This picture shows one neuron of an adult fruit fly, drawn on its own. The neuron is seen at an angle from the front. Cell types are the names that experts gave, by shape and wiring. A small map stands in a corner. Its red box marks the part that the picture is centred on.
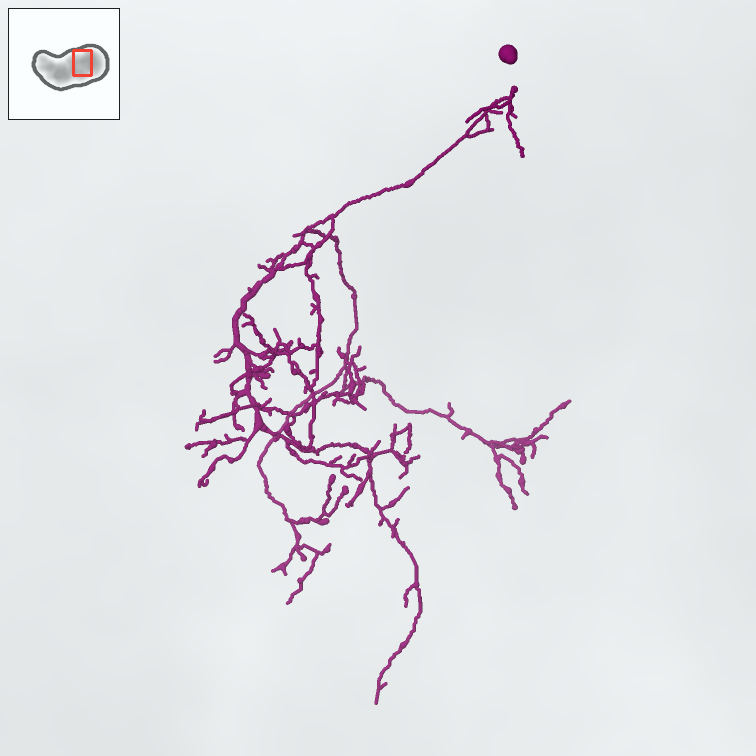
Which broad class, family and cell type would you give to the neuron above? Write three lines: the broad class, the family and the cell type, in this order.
central-brain intrinsic neuron
hemilineage SMPad2
ICL005m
